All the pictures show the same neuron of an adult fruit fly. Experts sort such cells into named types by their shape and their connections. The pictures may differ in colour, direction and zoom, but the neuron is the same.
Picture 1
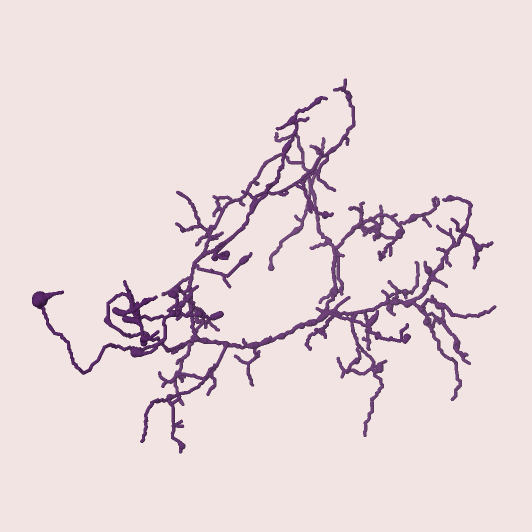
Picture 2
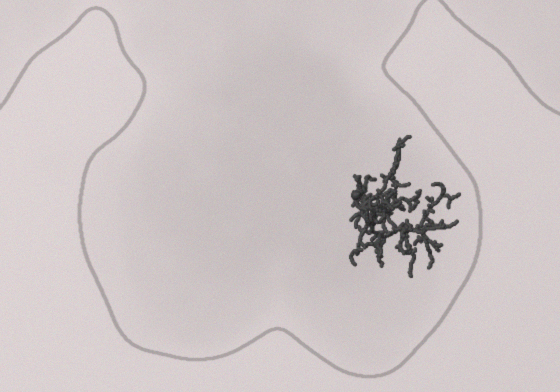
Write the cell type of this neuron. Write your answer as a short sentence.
The cell type is IN16B083.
